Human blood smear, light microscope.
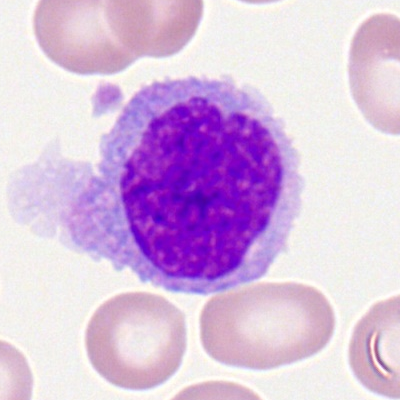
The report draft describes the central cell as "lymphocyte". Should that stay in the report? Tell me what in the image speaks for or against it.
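The deciding feature is a broad, pale extension of cytoplasm on the left side, which gives the cell an irregular outline.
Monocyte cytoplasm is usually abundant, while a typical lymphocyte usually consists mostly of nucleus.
The cell is therefore a monocyte rather than a lymphocyte. Its margin looks finely frayed and ruffled instead of smooth. The cytoplasm is pale bluish-lilac, and no distinct nucleolus is visible in the nucleus. A small purple fragment lies just beyond the upper left edge of the cell.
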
